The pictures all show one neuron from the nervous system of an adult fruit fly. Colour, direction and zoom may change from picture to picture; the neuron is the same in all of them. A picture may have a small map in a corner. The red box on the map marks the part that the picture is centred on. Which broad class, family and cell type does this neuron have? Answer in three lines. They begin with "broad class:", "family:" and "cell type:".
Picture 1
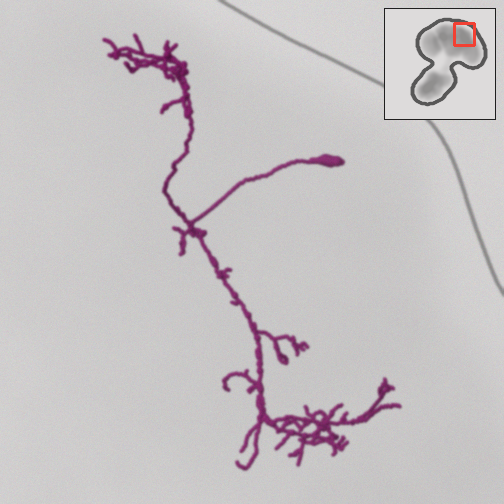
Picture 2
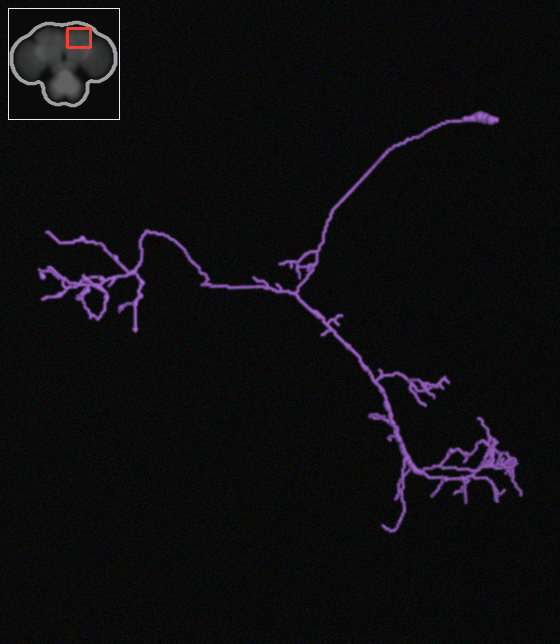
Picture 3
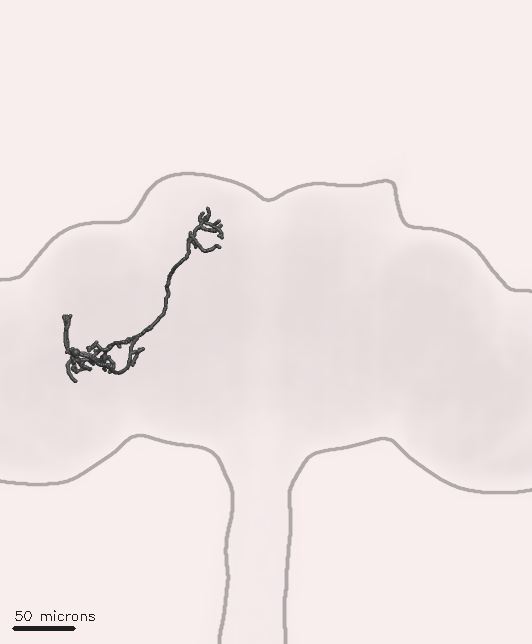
broad class: central-brain intrinsic neuron
family: hemilineage SLPad1_posterior
cell type: CB1148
